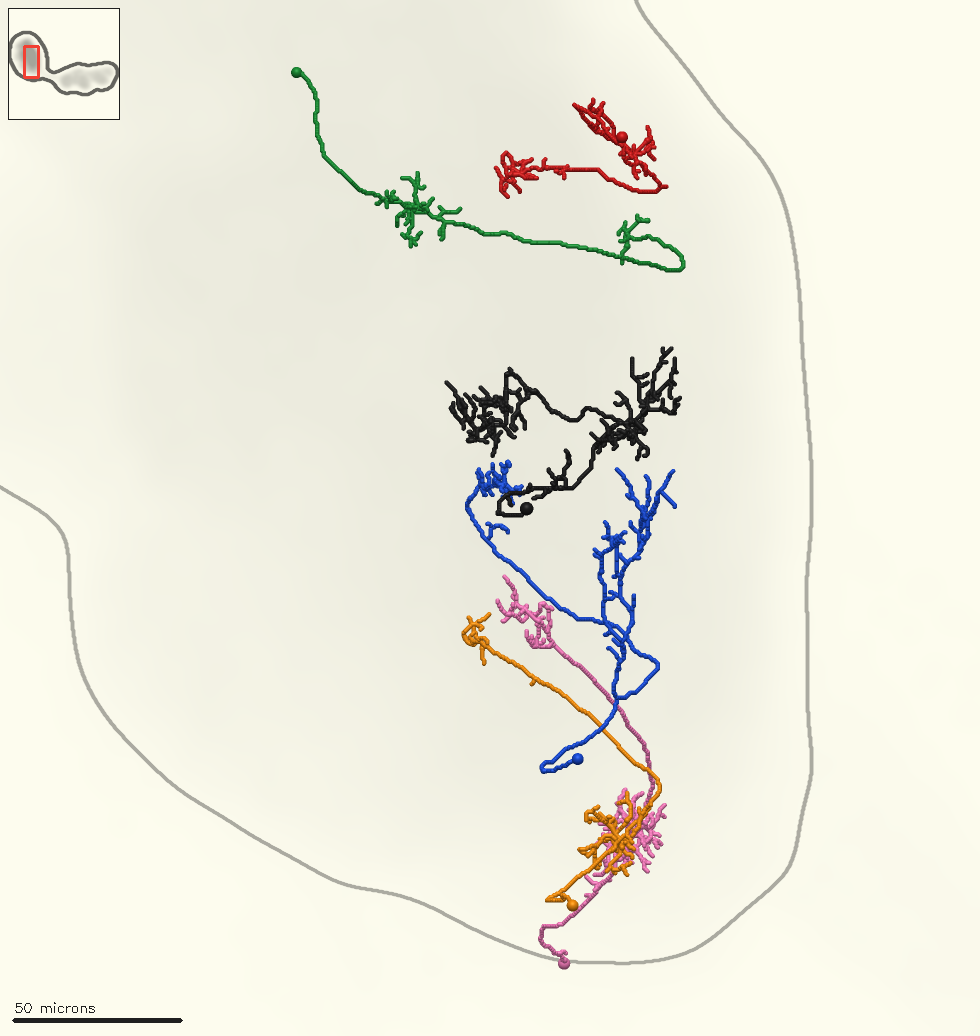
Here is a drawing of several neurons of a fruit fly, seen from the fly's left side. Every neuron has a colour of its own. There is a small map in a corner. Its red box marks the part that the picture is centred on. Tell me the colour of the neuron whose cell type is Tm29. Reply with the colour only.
green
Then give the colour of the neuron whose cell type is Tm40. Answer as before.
pink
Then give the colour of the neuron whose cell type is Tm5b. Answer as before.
orange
